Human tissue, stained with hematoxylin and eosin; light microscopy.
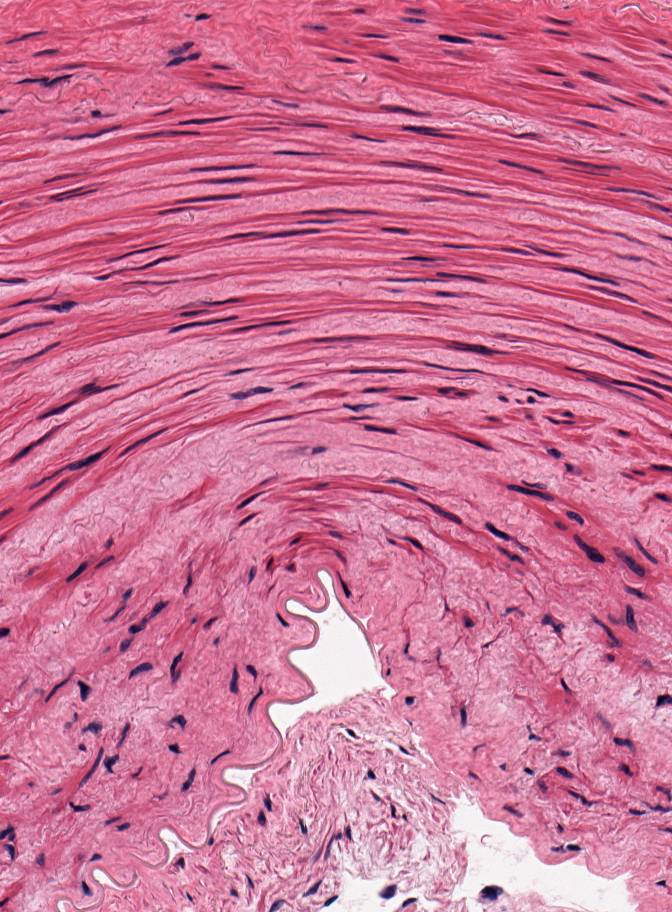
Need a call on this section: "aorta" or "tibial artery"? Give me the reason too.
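It's tibial artery. Parallel bands of spindle cells sweep in a broad arc across the upper two-thirds: smooth muscle cells, with long, blunt-ended dark nuclei parallel to the fibres.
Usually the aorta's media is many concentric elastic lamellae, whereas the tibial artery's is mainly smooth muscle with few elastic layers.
Otherwise, a narrow, irregular empty space sits at bottom centre, its border a tightly wavy, scalloped pink line.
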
